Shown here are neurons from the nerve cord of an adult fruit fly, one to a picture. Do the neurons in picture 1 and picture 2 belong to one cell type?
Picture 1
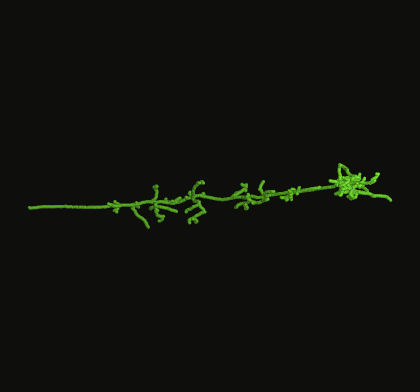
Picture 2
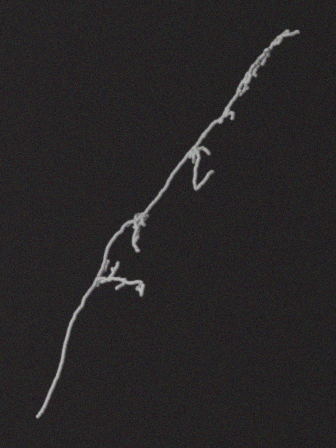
no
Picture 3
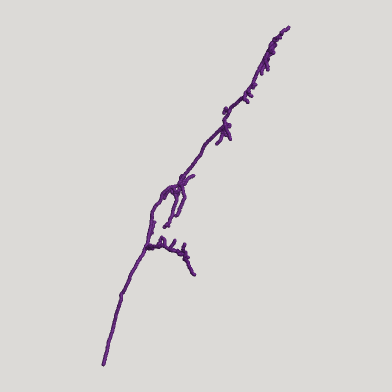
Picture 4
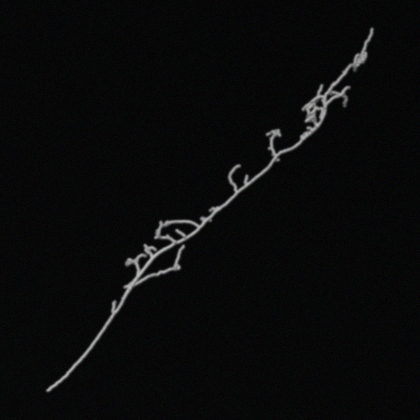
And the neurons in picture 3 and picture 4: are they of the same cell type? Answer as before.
no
